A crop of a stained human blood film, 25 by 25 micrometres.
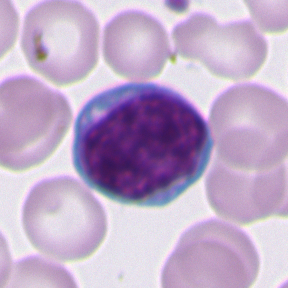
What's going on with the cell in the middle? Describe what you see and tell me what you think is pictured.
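Start with the outline: smooth and roughly round. The nucleus fills most of the cell, its chromatin dense, dark purple and coarsely clumped. The cytoplasmic rim is somewhat wider on the left side than on the right. This is a typical lymphocyte.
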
